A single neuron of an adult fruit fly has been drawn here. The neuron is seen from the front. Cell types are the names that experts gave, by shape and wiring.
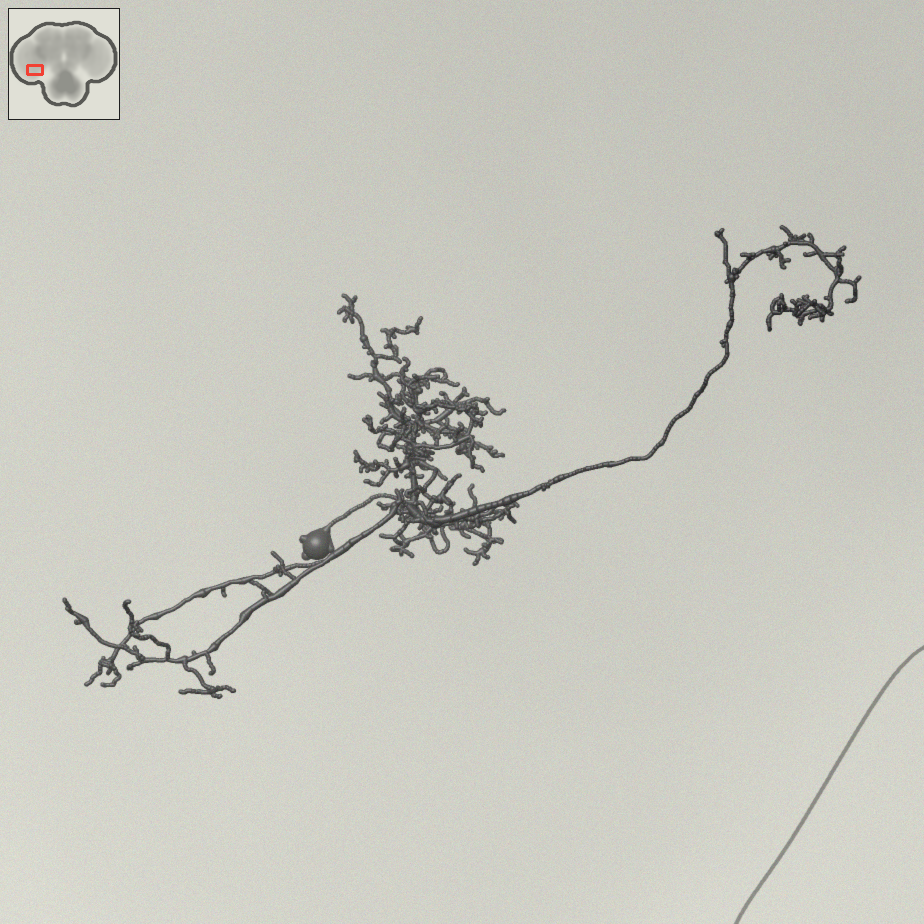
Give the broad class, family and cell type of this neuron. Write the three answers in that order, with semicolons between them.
optic-lobe intrinsic neuron; Y; Y12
